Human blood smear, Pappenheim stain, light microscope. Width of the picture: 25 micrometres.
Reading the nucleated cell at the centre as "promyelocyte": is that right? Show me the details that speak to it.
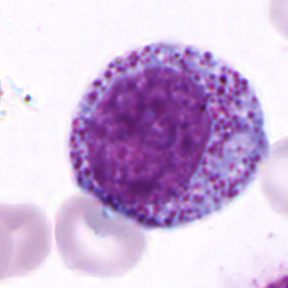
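The cell is round and smooth, about 17 micrometres across. Its chromatin is mottled purple with lighter gaps rather than a solid dark mass. Many coarse, round purple granules of fairly even size crowd the pale greyish-blue cytoplasm, though a paler patch with fewer granules lies to the right of the nucleus.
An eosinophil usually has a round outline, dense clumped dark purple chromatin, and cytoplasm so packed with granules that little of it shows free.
The round outline wouldn't set the two apart, but the mottled chromatin and that granule-poor patch both count against eosinophil. So yes, promyelocyte fits this cell.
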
